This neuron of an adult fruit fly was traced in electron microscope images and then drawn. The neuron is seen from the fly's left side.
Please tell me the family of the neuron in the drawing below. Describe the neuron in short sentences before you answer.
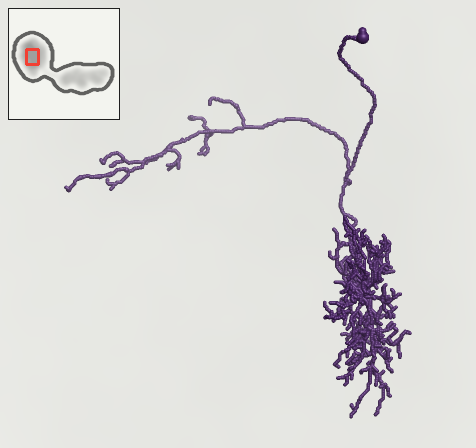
The cell body can be seen at the upper right of the picture. The picture shows dozens of branch ends. Its broad class is visual projection neuron. The family is hemilineage VPNp3.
